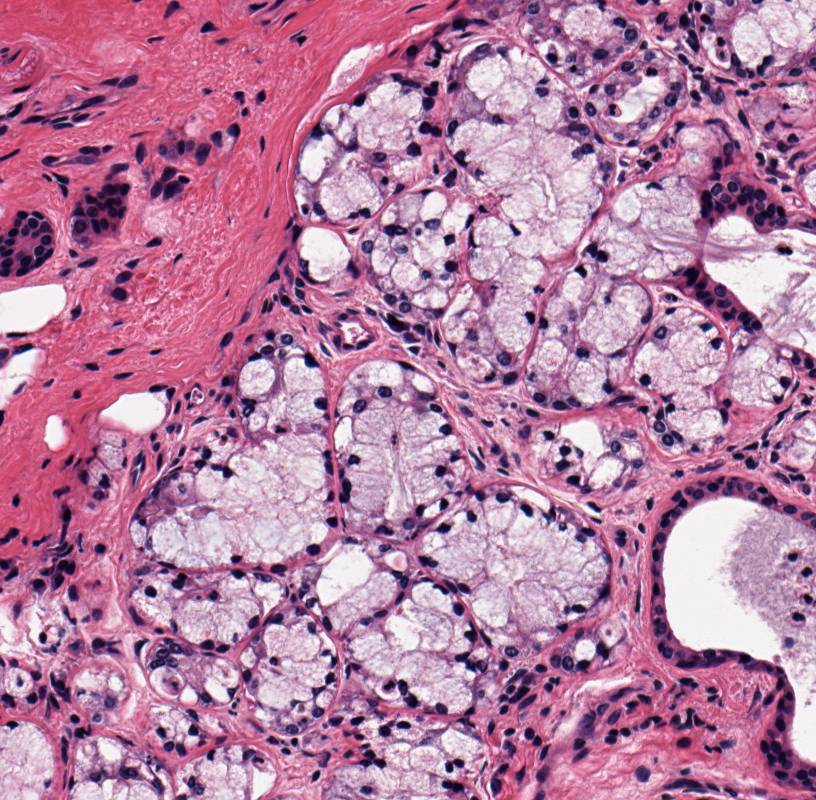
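Minor salivary gland, H&E. Packed mucous acini with pale, foamy cytoplasm fill most of the field from the centre rightward; their small, dark nuclei are flattened against the cell bases. Lower right: a dilated duct lined by a single layer of cuboidal cells with dark nuclei. Upper left: a band of dense pink collagen crosses the field.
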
